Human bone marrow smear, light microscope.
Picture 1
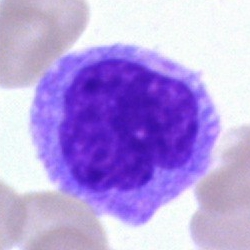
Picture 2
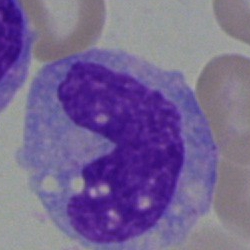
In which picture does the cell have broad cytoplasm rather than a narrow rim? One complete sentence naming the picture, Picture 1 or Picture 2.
In picture 2, the cell has abundant cytoplasm.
